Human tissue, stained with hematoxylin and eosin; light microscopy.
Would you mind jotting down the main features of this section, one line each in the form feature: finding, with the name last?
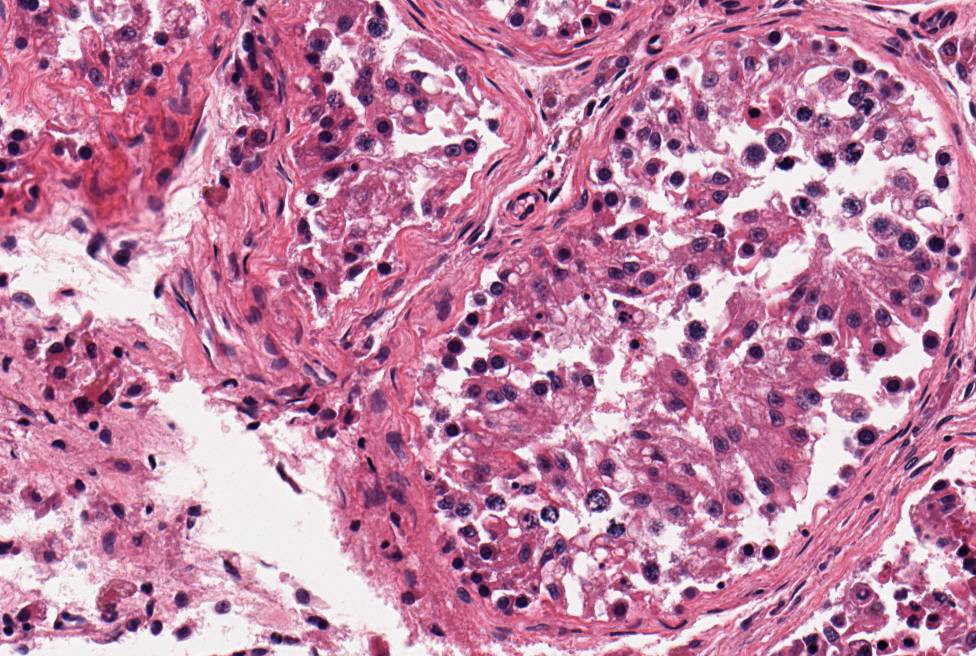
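Units: rounded, tubular, cut across; largest fills right half
Bands: fibrous, around units; flattened spindle-shaped dark nuclei parallel to fibres
Centre: large right-hand unit, no open round lumen; irregular narrow white clefts between cells
Vessel: small, cut across, in fibrous tissue between units near top centre
Name: testis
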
